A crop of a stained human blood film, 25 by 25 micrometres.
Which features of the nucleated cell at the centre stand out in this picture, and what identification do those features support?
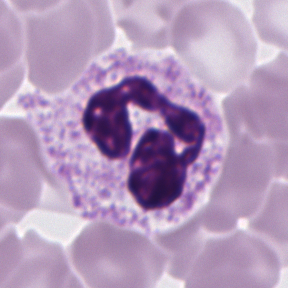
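A roughly round outline with a slightly uneven edge bounds this cell. Its nucleus is divided into several lobes, and no nucleoli are visible within it. Small purple-pink granules lie scattered throughout the cytoplasm. Name: segmented neutrophil.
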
